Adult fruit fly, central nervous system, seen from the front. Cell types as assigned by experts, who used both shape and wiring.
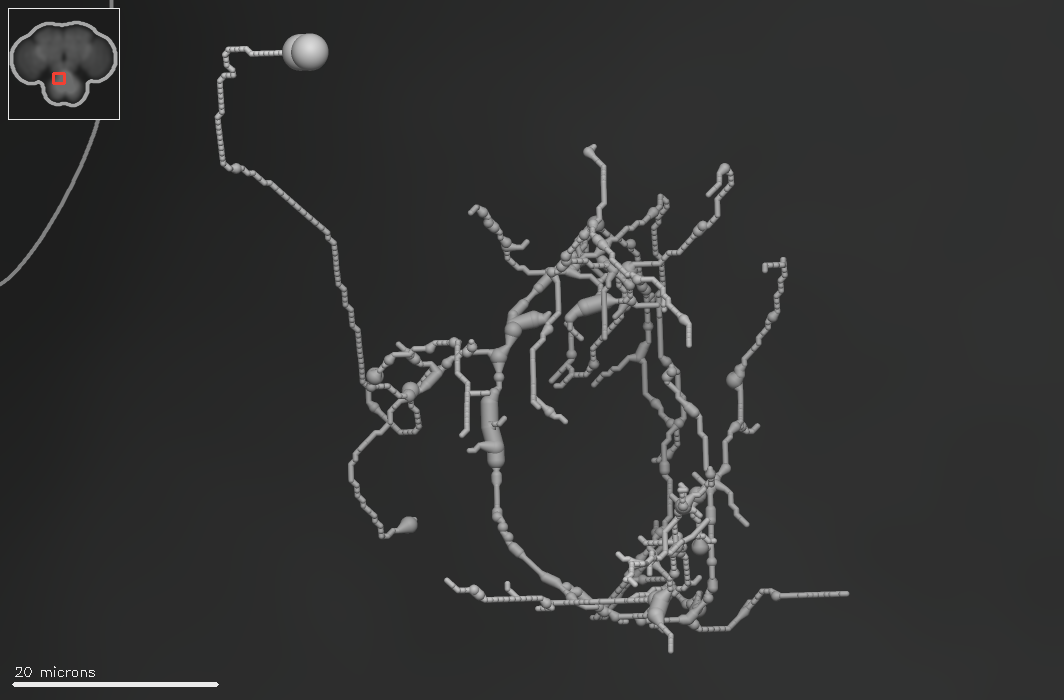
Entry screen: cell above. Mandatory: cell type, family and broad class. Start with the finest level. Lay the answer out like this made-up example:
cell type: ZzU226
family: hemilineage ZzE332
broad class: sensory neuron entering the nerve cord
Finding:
cell type: IN11B018
family: hemilineage 11B
broad class: nerve-cord intrinsic neuron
